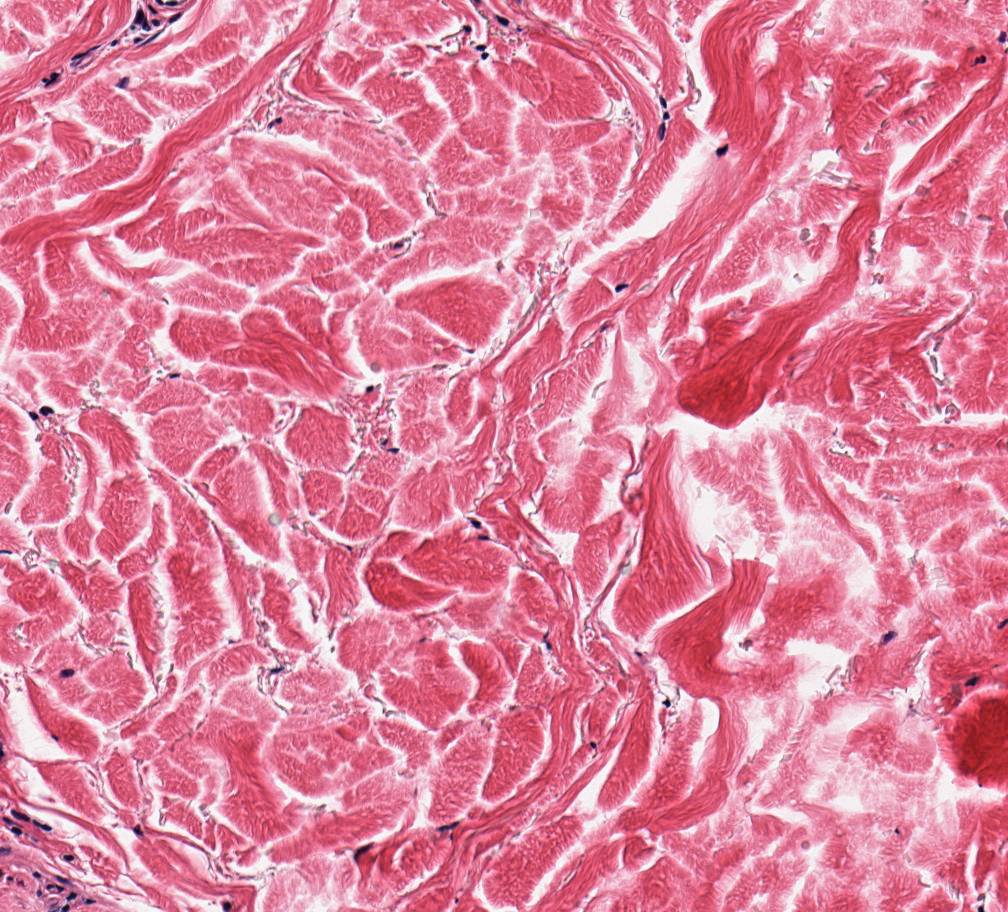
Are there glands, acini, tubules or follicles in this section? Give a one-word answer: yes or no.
No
